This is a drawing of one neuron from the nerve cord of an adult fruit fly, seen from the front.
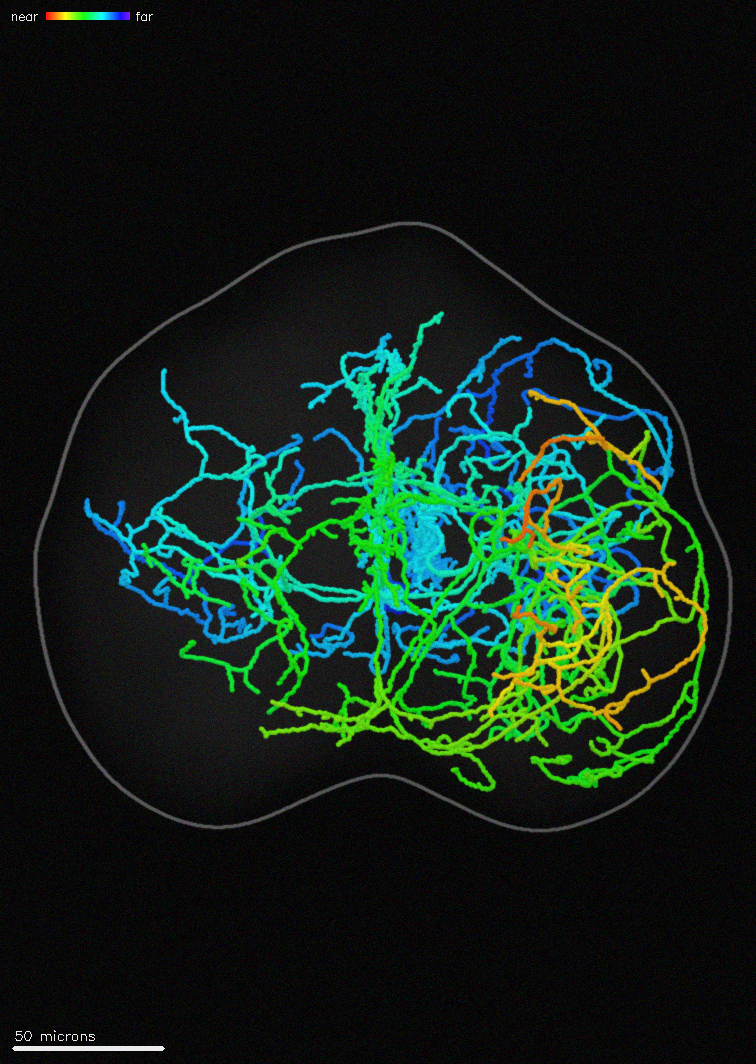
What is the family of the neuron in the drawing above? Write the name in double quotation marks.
"hemilineage 27X"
